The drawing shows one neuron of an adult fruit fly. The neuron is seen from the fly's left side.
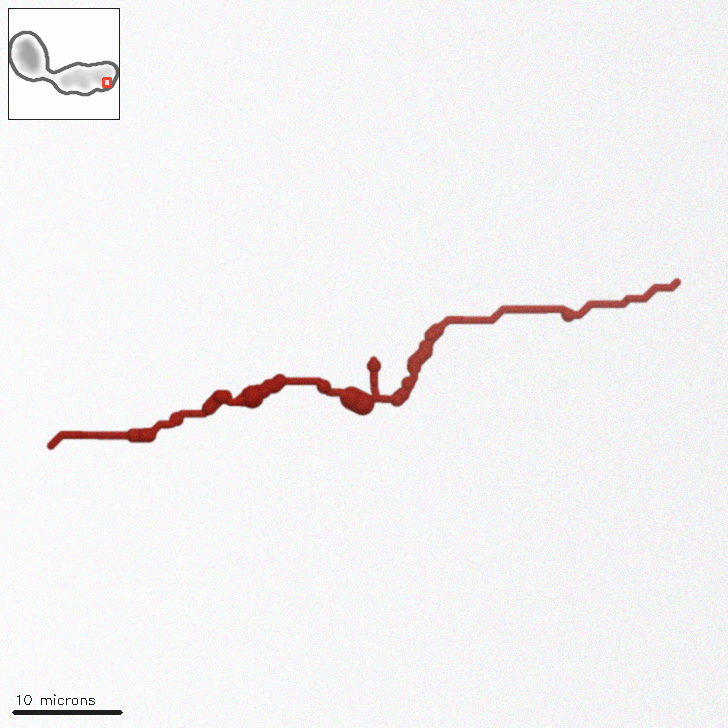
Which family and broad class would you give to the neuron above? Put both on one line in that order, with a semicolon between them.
class mechanosensory tactile; sensory neuron entering the nerve cord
